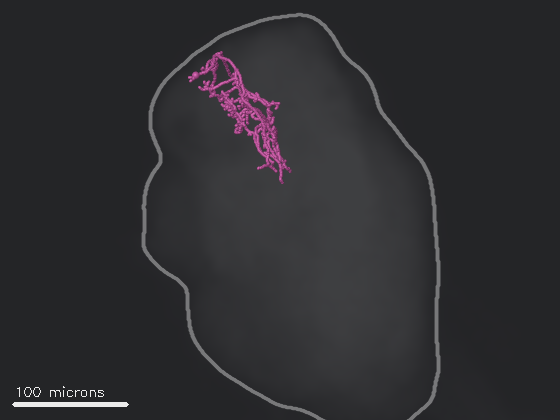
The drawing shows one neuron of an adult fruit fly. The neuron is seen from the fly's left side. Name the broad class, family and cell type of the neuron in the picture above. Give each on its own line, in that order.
central-brain intrinsic neuron
hemilineage SMPad1
SIP142m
